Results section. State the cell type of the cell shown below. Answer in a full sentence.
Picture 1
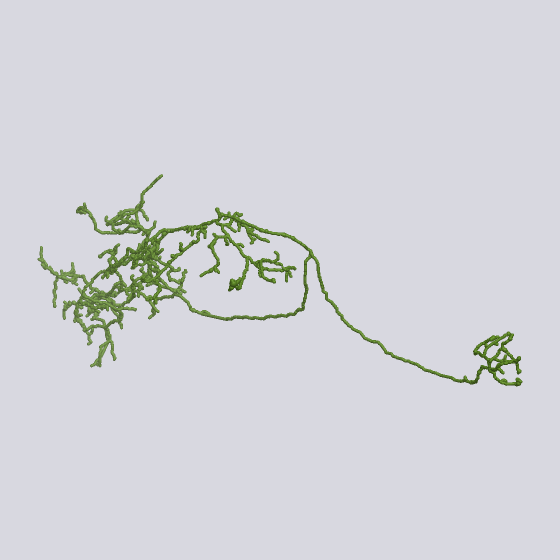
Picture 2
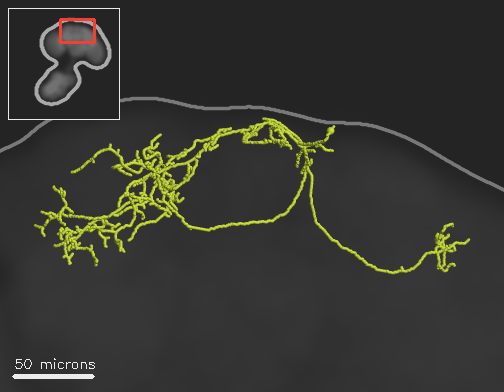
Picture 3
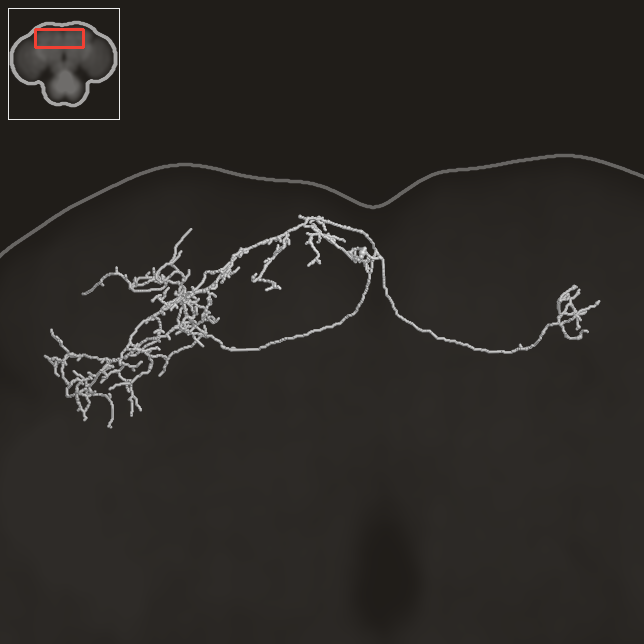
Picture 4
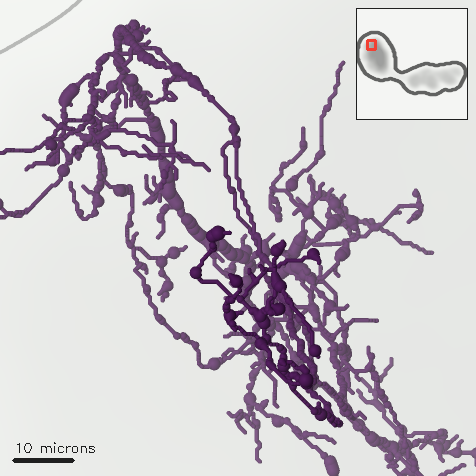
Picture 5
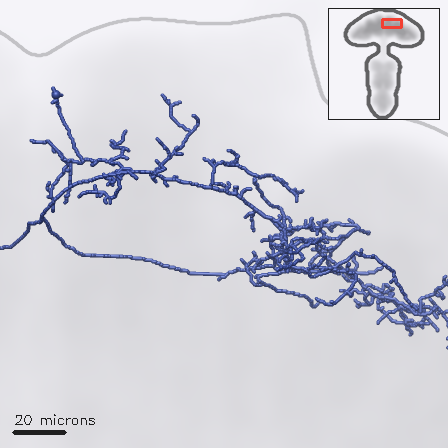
The cell type is SIP100m.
